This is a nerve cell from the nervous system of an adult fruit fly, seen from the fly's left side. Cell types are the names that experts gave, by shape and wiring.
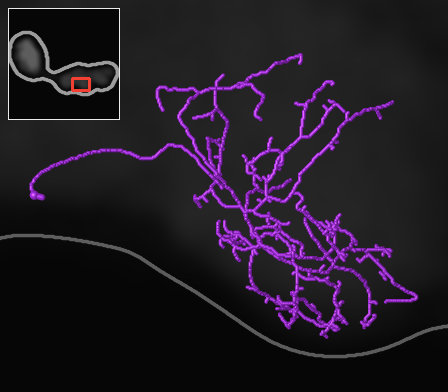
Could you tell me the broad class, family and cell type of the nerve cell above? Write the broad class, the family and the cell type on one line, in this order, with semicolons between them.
nerve-cord intrinsic neuron; hemilineage 16B; IN16B075_b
